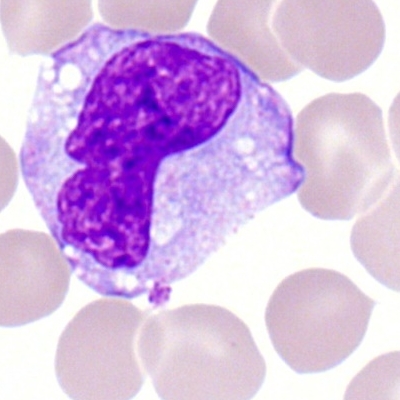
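Monocyte. Nucleus a single folded mass, notched on the left, not split into separate lobes. Chromatin loosely clumped with many small pale gaps, giving a lacy look. Cytoplasm with fine, faint pinkish dust-like granules and several small scattered clear vacuoles.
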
